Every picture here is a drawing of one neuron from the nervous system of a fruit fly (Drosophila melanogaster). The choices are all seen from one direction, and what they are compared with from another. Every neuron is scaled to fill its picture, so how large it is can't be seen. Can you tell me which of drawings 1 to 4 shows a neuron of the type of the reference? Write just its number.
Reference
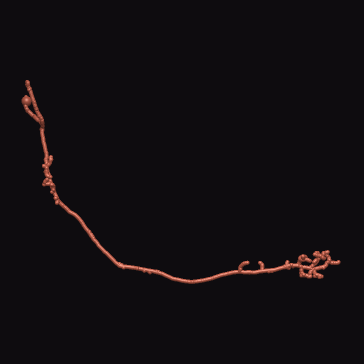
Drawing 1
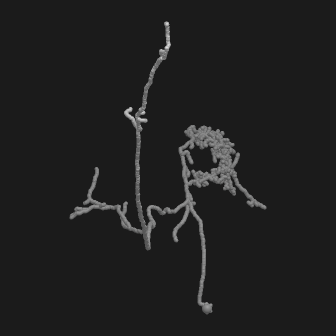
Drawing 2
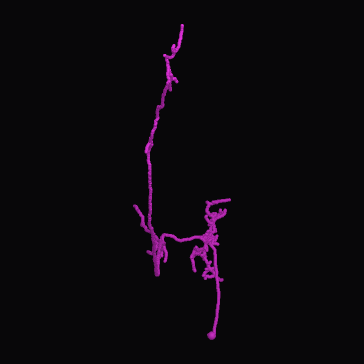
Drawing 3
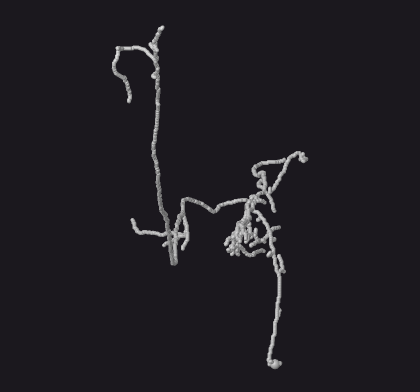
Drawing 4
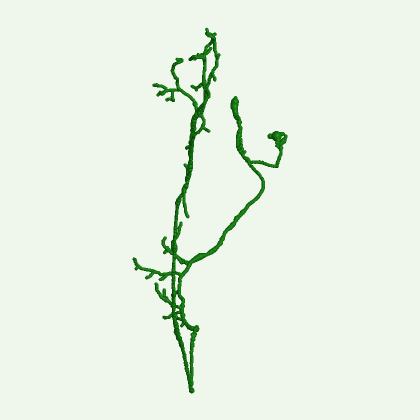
4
